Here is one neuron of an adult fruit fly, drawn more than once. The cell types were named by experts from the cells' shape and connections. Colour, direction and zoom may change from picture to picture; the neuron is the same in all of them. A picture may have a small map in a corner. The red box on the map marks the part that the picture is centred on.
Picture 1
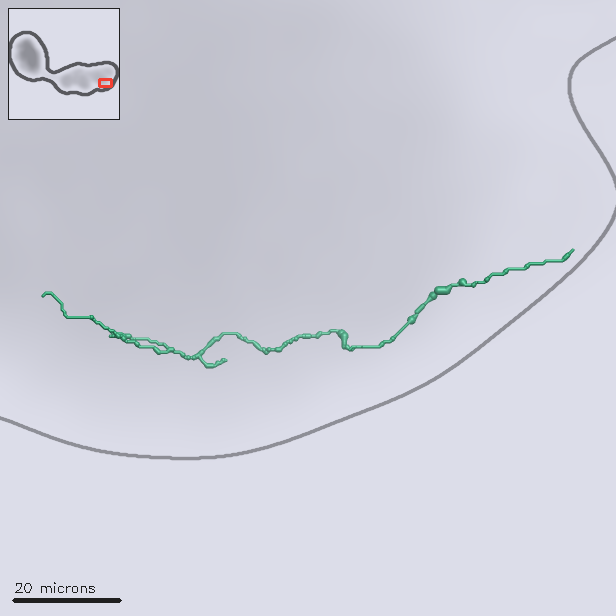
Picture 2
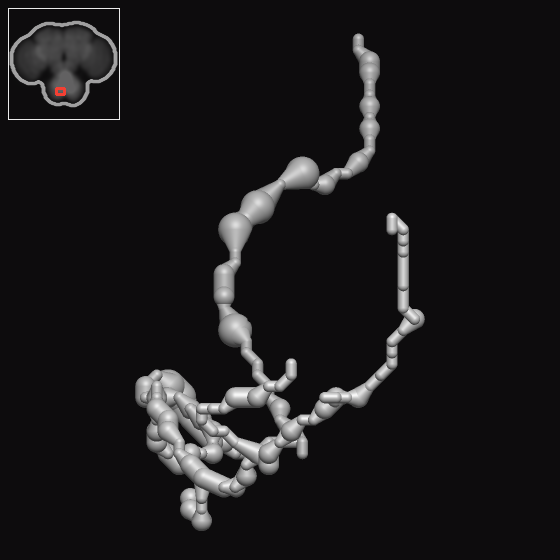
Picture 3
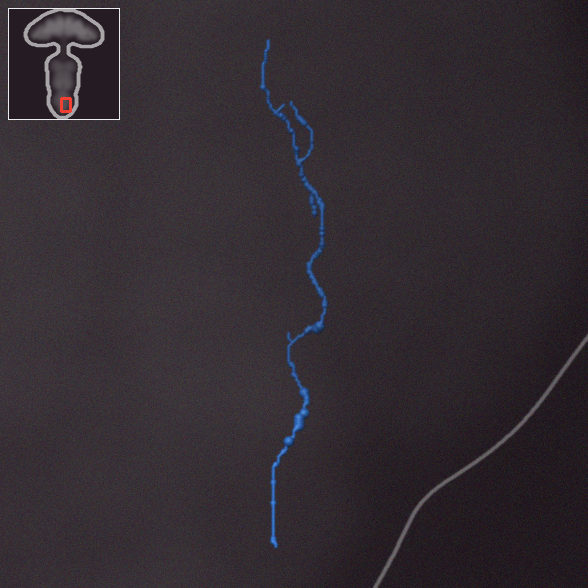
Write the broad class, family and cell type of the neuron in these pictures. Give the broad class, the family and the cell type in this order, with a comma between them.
sensory neuron entering the nerve cord, class mechanosensory tactile, SNta20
